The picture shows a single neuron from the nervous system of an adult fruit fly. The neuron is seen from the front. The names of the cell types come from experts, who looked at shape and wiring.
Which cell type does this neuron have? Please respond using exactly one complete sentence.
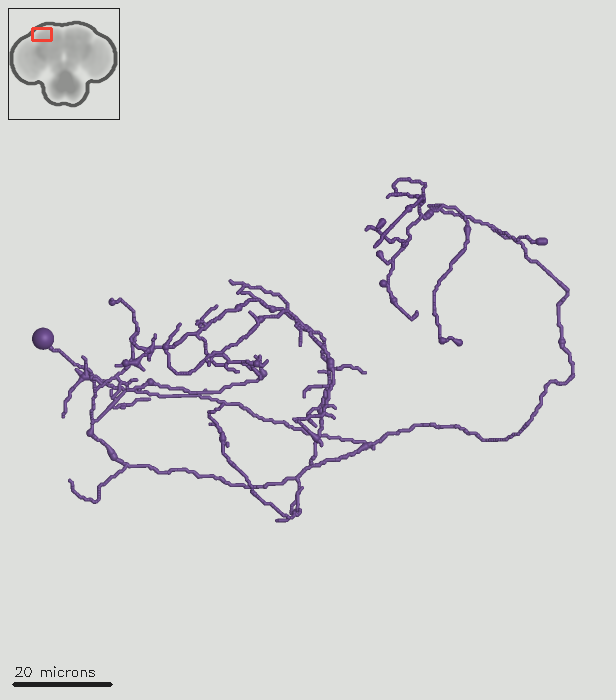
The cell type that this neuron has is CB1879.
